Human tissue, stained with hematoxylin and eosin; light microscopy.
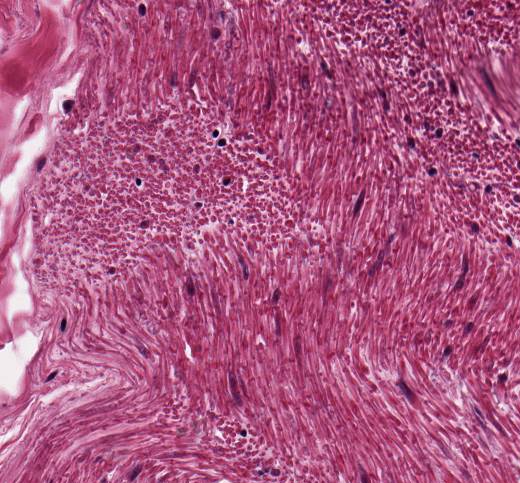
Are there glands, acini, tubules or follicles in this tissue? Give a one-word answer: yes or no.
No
